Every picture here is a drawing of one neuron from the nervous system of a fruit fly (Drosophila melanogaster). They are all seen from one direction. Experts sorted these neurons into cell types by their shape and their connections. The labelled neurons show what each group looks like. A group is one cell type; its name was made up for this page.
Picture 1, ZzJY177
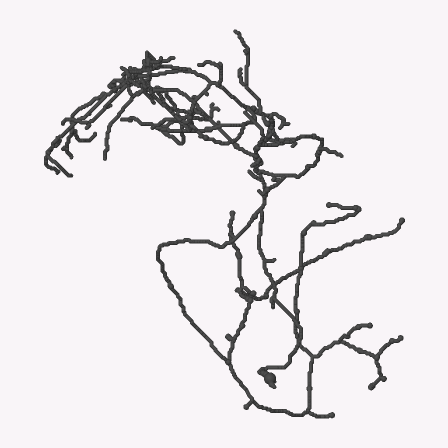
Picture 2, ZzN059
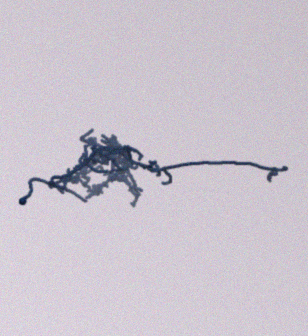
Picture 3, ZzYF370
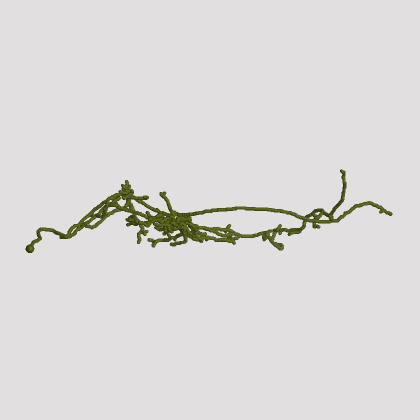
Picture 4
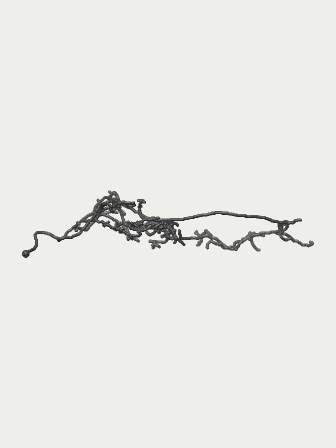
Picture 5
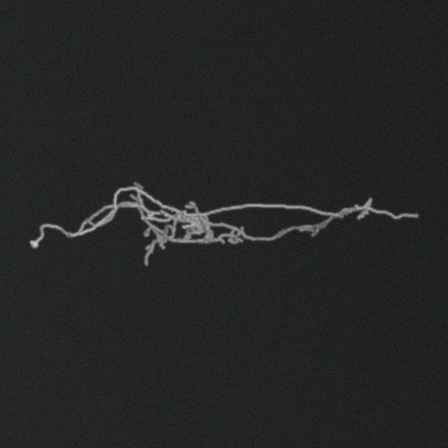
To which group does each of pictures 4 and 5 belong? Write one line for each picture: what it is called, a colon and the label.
4: ZzYF370
5: ZzYF370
